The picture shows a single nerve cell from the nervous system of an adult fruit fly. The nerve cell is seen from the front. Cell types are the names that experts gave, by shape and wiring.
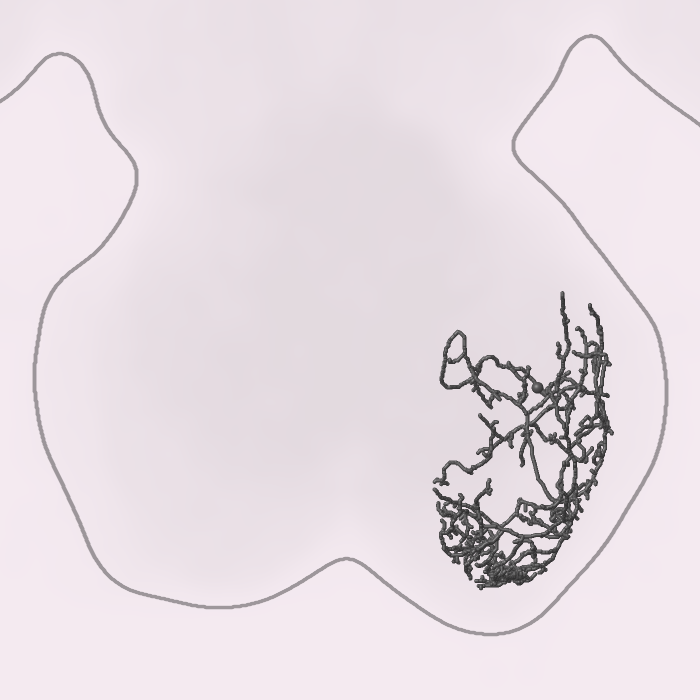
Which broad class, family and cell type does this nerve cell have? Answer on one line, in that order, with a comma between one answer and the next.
nerve-cord intrinsic neuron, hemilineage 03A, IN03A033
